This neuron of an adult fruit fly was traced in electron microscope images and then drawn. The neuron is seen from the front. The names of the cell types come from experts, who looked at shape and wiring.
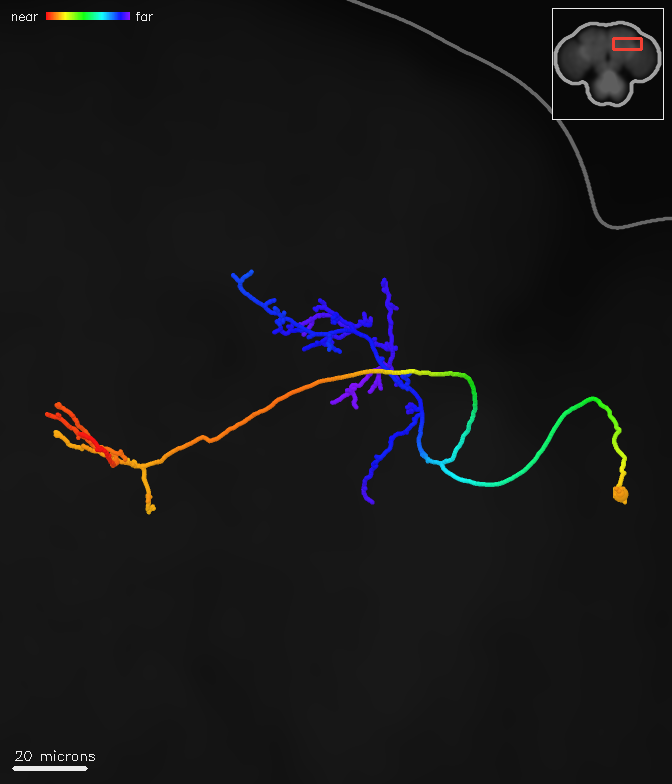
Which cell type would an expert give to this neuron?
CB4112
